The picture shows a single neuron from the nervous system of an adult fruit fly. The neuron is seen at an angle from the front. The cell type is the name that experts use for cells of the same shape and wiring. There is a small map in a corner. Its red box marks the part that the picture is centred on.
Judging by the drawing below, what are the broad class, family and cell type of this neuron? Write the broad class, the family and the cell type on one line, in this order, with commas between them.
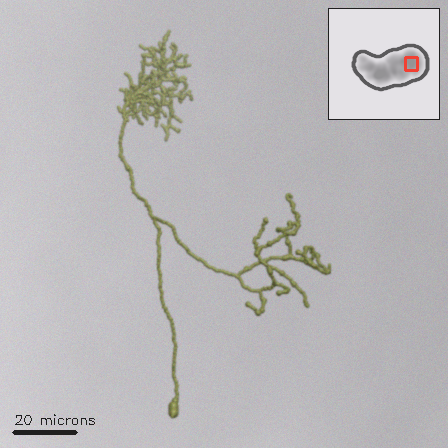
visual projection neuron, hemilineage VPNv1, LC17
